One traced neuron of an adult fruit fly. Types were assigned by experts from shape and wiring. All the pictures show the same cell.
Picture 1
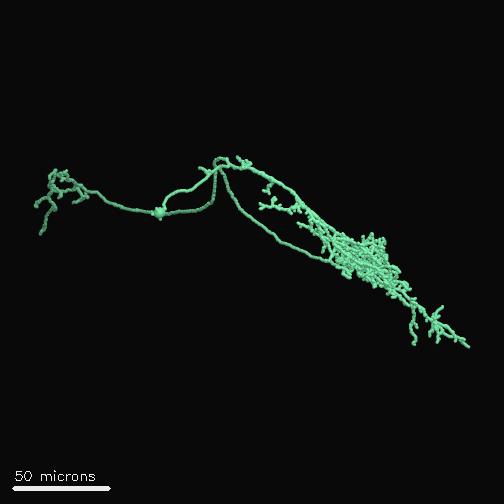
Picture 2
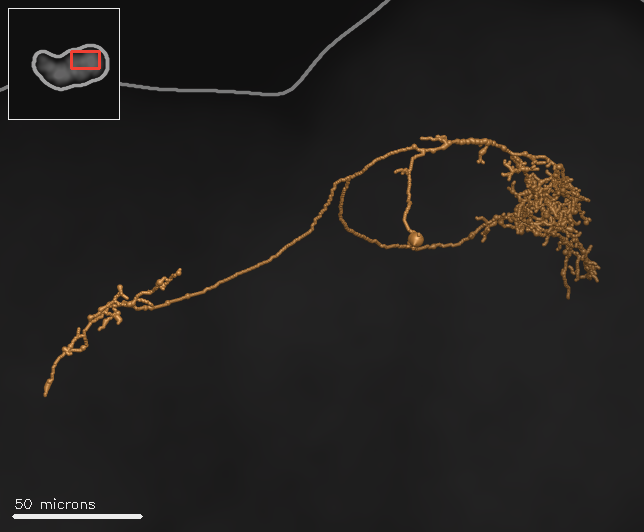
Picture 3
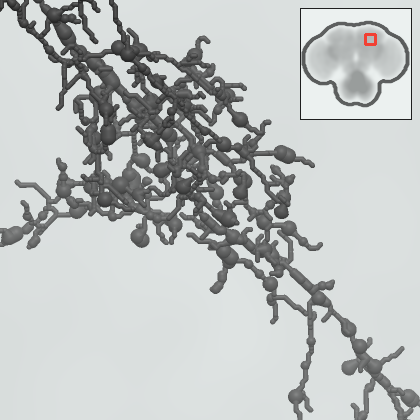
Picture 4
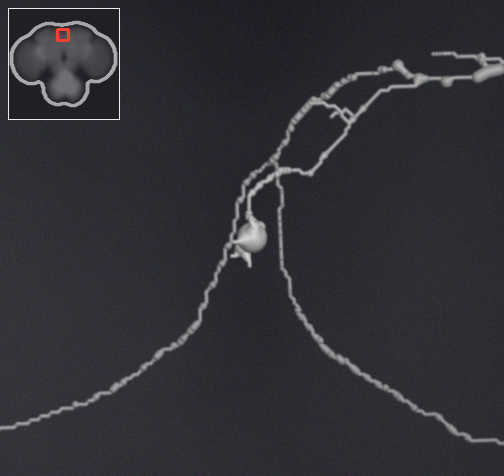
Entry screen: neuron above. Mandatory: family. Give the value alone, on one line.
hemilineage SMPad1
